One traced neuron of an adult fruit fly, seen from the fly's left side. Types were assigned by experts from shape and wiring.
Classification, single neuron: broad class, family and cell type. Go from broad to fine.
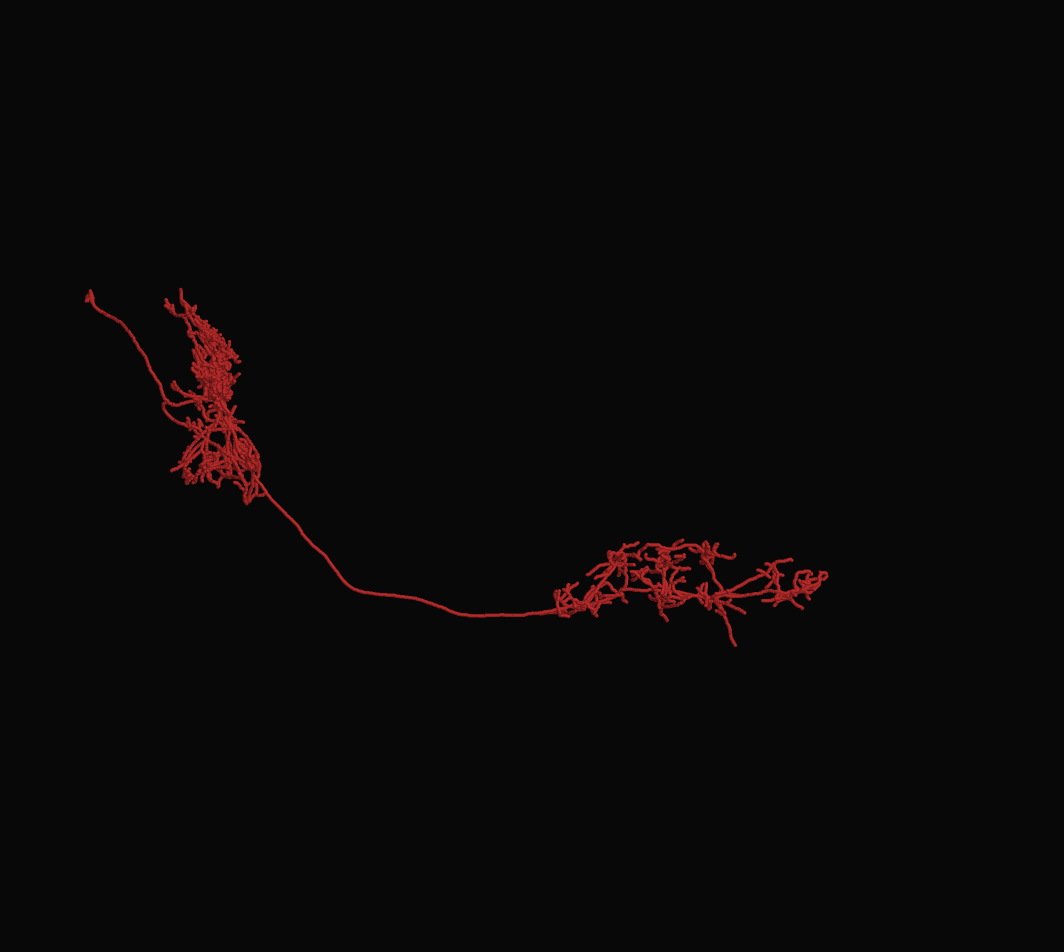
descending neuron; hemilineage WEDd1; DNae009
